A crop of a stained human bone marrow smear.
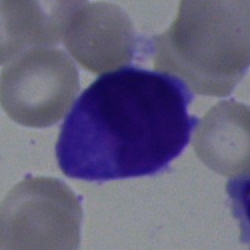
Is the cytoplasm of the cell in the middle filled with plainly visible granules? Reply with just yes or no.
No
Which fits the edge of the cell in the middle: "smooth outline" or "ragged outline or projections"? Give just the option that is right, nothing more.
Ragged outline or projections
